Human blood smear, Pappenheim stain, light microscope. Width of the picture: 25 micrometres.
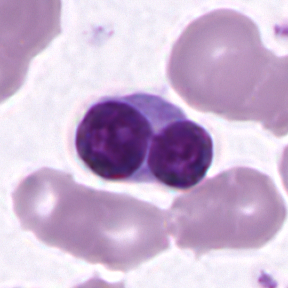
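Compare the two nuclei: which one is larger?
The left one.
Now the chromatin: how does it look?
Dense and dark, with small paler patches inside each nucleus.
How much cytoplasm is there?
Scant beside the nuclei; it is pale lilac-blue and shows mainly above them.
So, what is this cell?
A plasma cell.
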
